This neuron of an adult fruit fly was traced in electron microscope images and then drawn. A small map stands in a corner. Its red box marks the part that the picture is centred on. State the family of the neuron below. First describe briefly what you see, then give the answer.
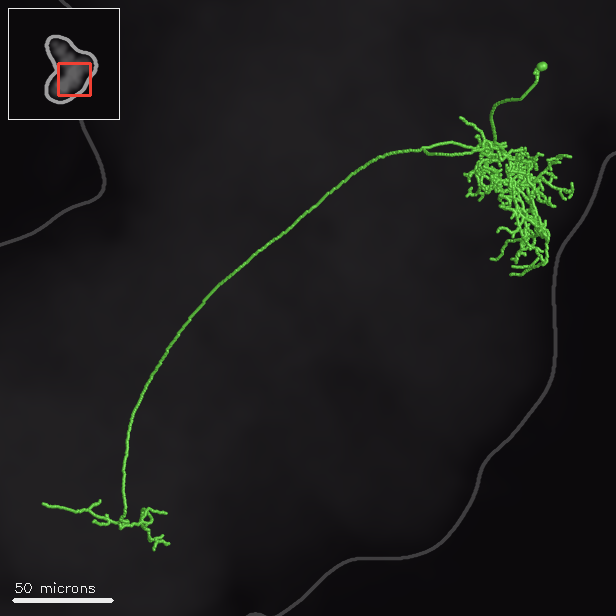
Its cell body lies at the upper right of the picture. By the scale bar it is about 250 microns wide in this view. Dozens of branch ends can be seen. It is a central-brain intrinsic neuron. Its family is hemilineage VLPl&d1_lateral.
